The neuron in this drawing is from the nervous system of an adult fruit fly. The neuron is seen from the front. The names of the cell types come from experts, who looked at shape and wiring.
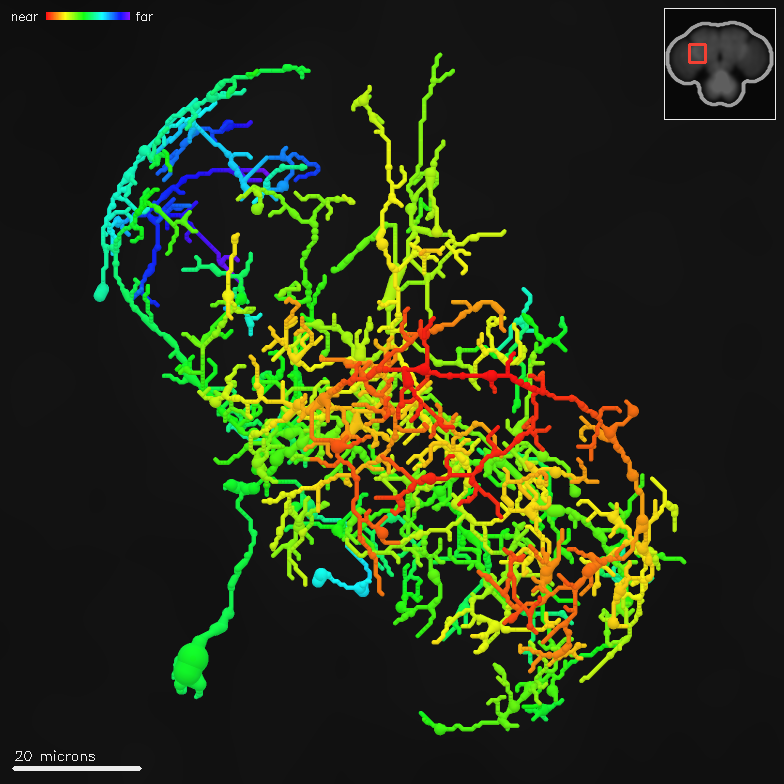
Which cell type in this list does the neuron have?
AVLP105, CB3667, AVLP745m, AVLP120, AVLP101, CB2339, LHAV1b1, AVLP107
AVLP105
